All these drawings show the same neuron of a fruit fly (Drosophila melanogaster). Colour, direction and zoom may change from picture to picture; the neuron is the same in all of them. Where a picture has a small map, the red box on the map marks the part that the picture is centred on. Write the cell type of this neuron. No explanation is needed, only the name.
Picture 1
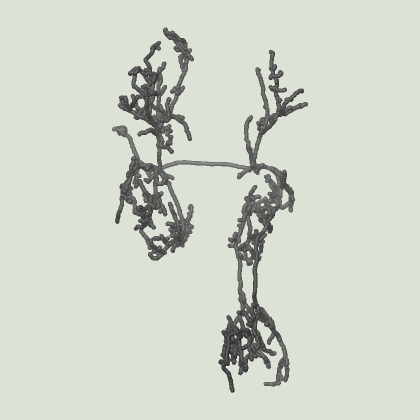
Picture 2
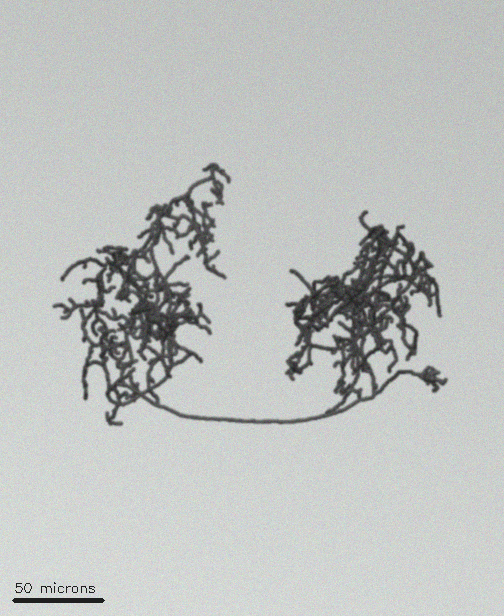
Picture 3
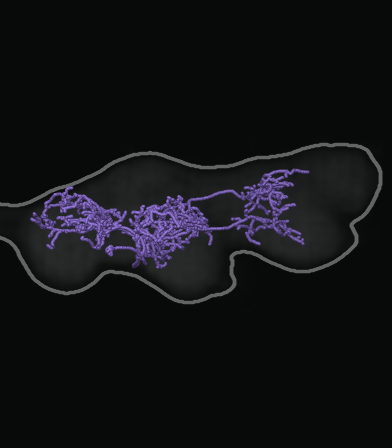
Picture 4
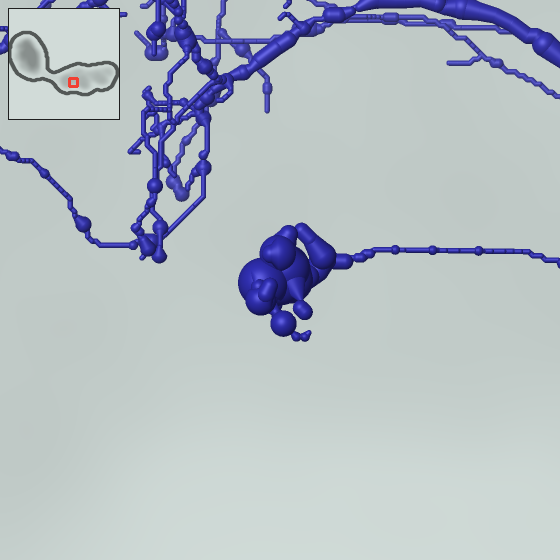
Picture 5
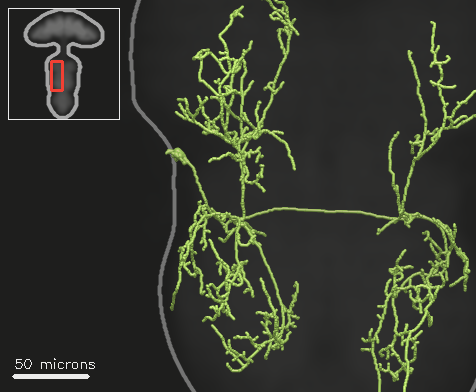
IN08B004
